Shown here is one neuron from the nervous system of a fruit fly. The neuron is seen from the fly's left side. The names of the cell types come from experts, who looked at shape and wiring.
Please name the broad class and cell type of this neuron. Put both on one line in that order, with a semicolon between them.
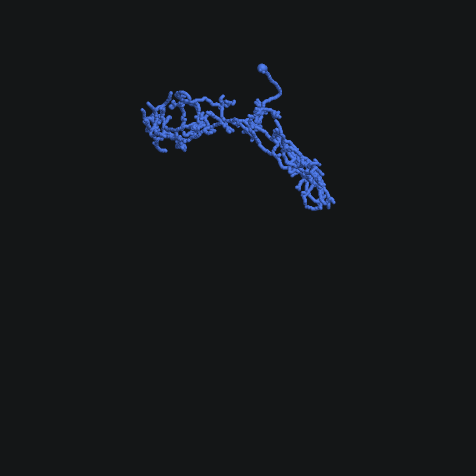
central-brain intrinsic neuron; ATL040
